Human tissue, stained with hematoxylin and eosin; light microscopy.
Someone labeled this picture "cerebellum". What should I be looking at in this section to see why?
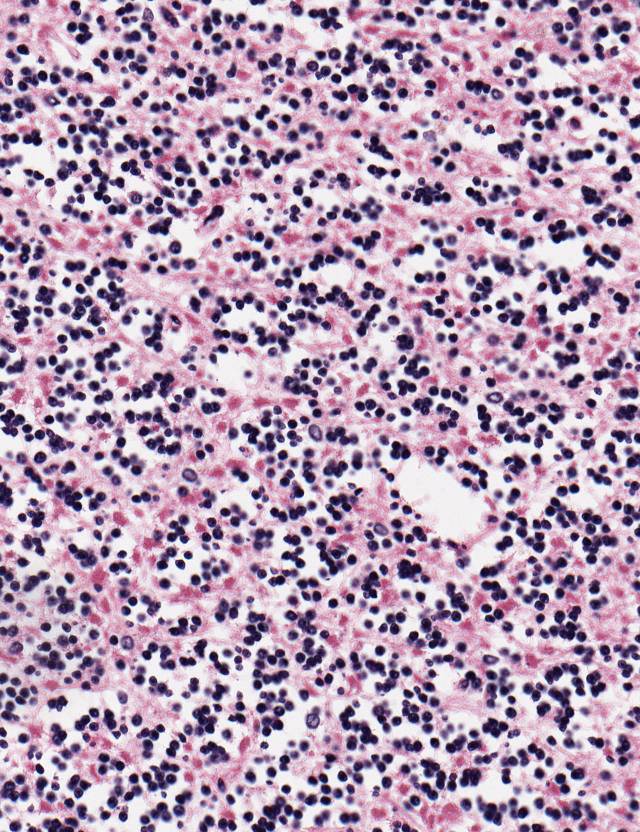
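This section is cerebellum. Most of its cells have small, round, darkly stained nuclei with very little visible cytoplasm. Between these nuclei runs a pale pink, wispy, fibrillary network rather than solid collagen. Small clear empty spaces are scattered through the field; the largest lies just right of centre. No epithelium, glands or fat cells appear anywhere in the field.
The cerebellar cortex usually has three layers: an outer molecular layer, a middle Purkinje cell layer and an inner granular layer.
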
